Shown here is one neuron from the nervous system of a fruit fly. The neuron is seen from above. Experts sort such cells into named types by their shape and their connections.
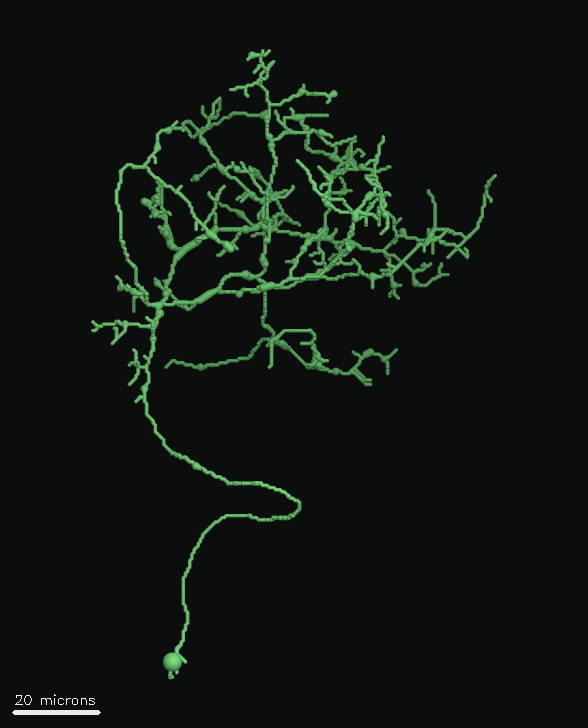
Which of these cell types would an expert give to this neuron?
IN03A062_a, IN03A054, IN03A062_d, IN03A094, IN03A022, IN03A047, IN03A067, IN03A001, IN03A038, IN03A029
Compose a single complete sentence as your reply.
This neuron is a member of the IN03A062_a cell type.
